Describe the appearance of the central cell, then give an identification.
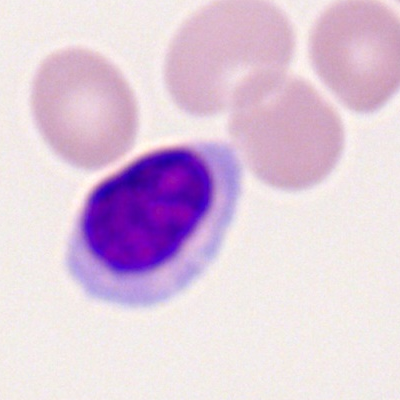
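Looking first at the chromatin, I see it is dark purple and coarsely clumped. Around it the cytoplasm is pale blue, and I can find no granules in it. The outline is not regular; at the upper right it is drawn out to a corner. The cell in the middle is a lymphocyte.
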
